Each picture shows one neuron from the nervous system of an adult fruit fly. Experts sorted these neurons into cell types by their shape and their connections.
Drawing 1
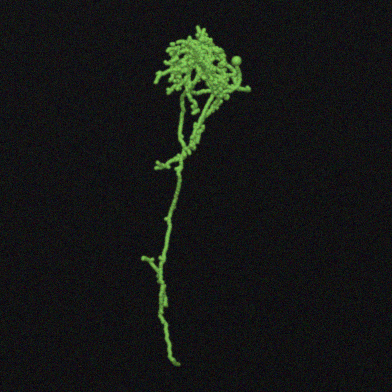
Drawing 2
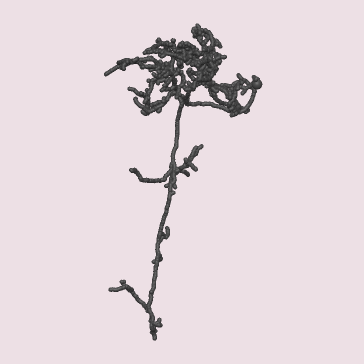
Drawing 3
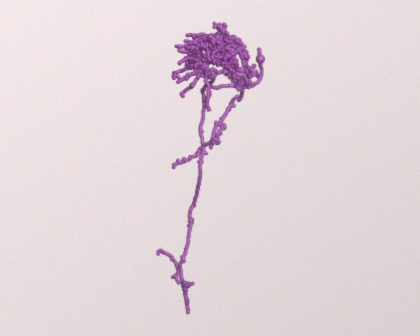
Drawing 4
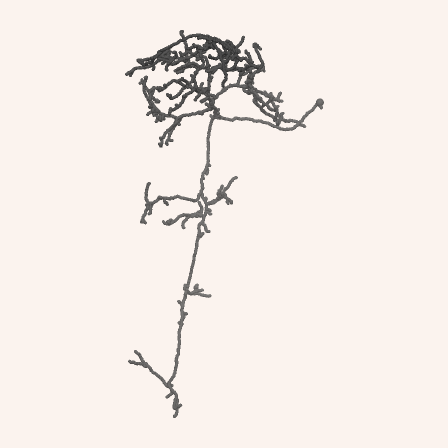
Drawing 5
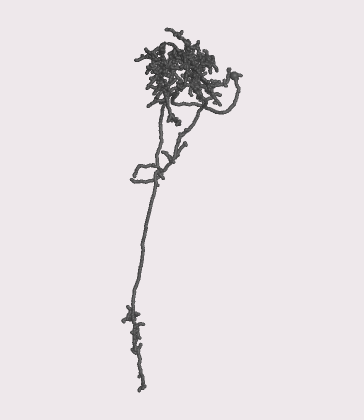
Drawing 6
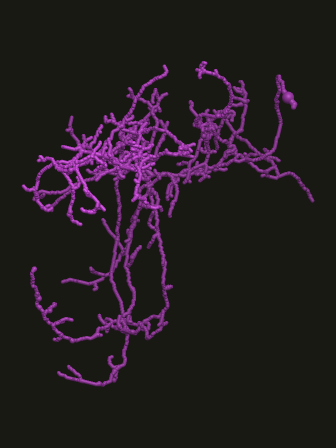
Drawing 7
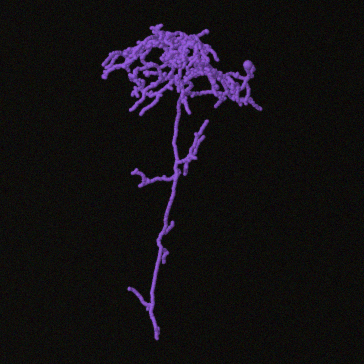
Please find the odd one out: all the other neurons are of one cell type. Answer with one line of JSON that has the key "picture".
{"picture": 6}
